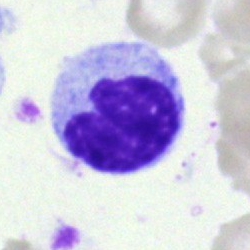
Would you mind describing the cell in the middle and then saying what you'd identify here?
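Let me see: a smooth, round outline. The nucleus has settled in the lower part, so most of the cytoplasm lies above it. Its chromatin is dense and dark purple. No clear vacuoles show in the cytoplasm. So, a metamyelocyte.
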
